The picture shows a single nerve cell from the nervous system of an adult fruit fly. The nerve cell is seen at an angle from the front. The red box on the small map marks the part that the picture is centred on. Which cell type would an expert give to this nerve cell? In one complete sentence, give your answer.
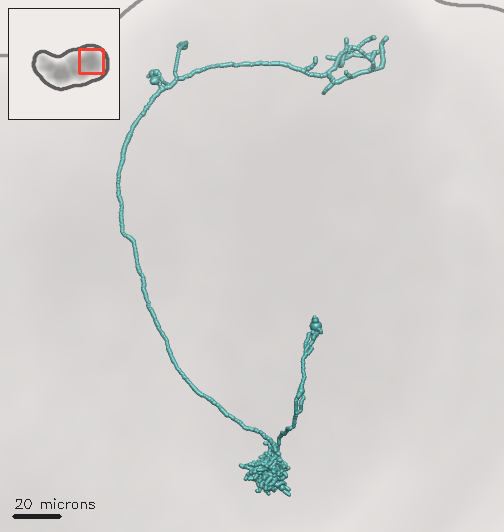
Of the cell type VC4_adPN is this nerve cell.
